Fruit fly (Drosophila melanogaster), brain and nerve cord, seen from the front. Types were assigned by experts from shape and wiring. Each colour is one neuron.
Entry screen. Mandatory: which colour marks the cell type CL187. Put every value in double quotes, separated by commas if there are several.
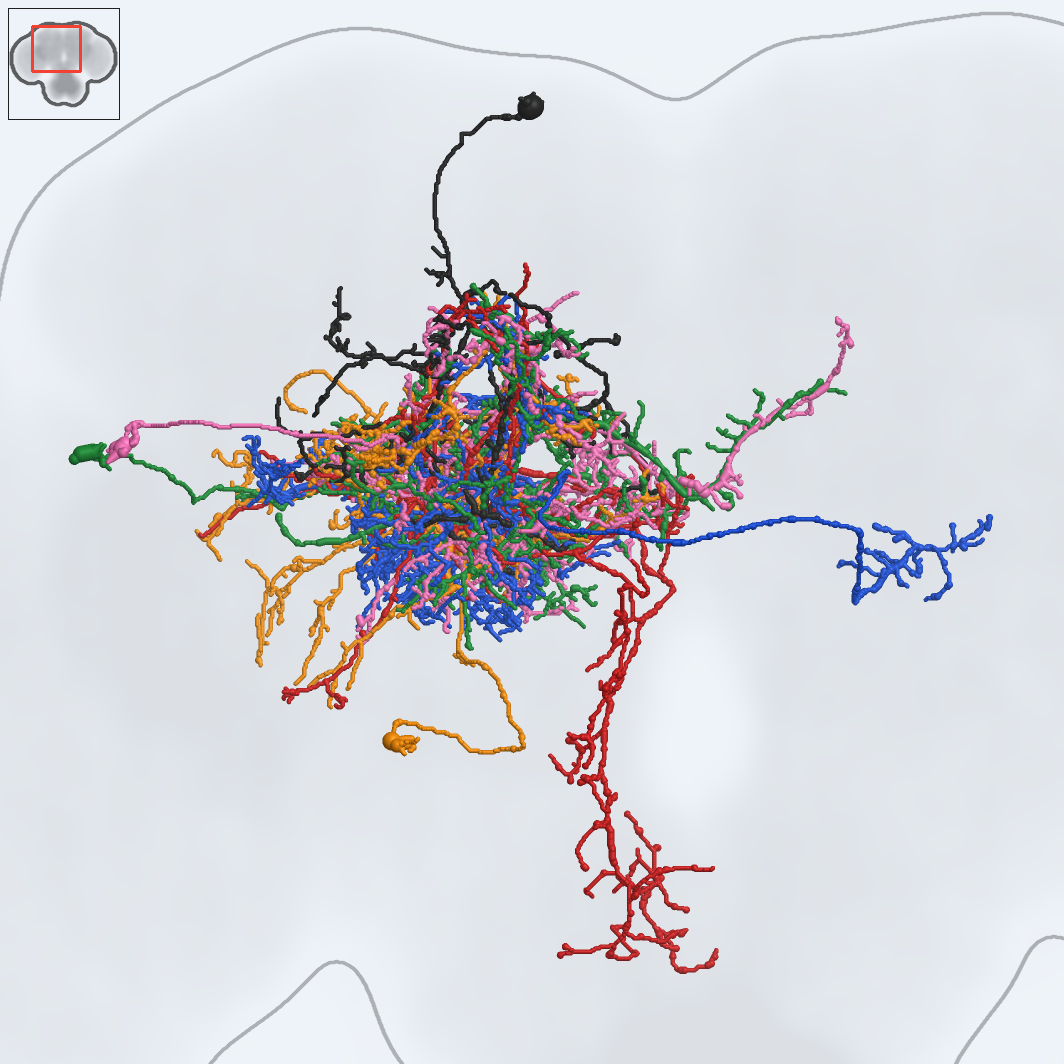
"black"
